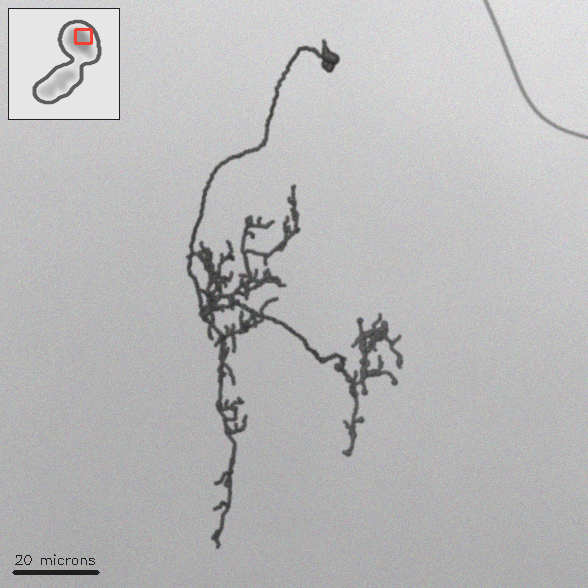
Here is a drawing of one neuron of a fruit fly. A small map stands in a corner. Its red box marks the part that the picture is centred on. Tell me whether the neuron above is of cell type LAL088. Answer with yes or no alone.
yes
